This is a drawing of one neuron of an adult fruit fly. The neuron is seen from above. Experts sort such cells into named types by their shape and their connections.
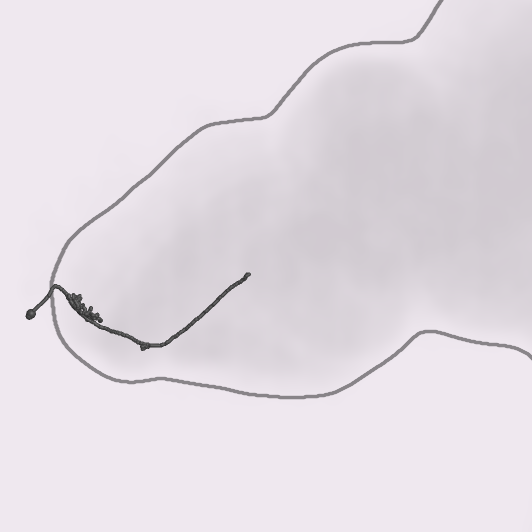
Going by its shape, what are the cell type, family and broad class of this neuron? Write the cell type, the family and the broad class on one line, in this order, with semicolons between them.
Tm2; Tm; optic-lobe intrinsic neuron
